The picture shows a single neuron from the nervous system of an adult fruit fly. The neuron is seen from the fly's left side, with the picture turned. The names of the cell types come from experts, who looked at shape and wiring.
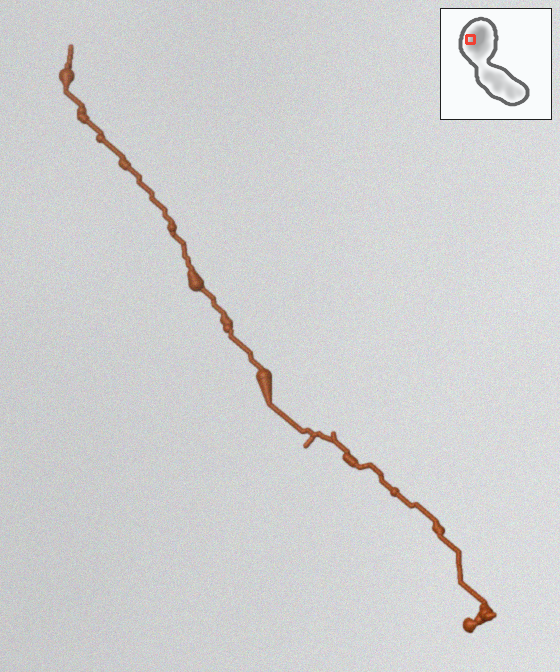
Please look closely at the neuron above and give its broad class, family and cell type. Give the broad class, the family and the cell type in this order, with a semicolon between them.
sensory neuron entering the brain; class mechanosensory; JO-B3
